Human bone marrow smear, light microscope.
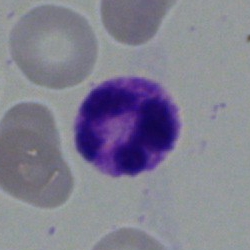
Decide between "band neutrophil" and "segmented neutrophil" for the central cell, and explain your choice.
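This is a segmented neutrophil. Check the nucleus: it is split into several dark lobes set around the centre of the cell, their chromatin dense and dark purple.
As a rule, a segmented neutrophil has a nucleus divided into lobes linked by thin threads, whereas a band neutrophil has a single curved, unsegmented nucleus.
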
